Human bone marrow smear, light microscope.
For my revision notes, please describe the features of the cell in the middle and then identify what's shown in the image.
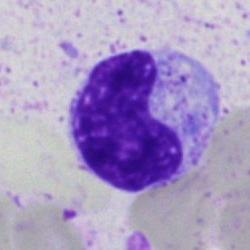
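Notice first that the nucleus is kidney-shaped, its indentation facing the upper right. It fills most of the cell and lies towards the left side. Its chromatin is dark purple and coarsely clumped, with small paler gaps. Mainly on the right side, you can see a moderate rim of pale blue-grey cytoplasm. You are looking at a metamyelocyte.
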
